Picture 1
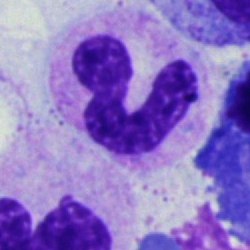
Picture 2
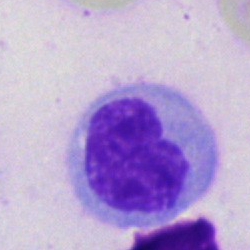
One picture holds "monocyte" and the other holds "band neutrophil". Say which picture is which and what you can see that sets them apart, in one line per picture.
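Picture 1 is a band neutrophil. Fine pinkish granules are scattered through the cytoplasm.
Picture 2 is a monocyte. No granules are visible in the cytoplasm.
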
